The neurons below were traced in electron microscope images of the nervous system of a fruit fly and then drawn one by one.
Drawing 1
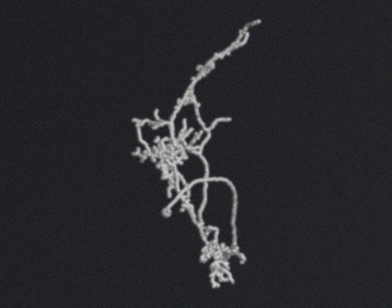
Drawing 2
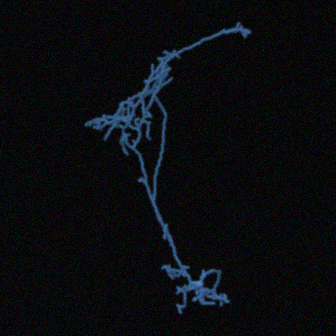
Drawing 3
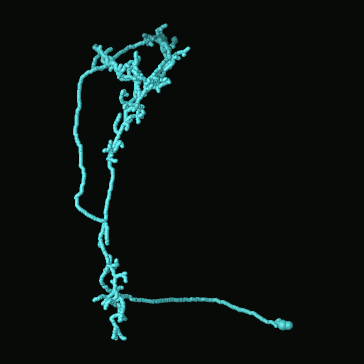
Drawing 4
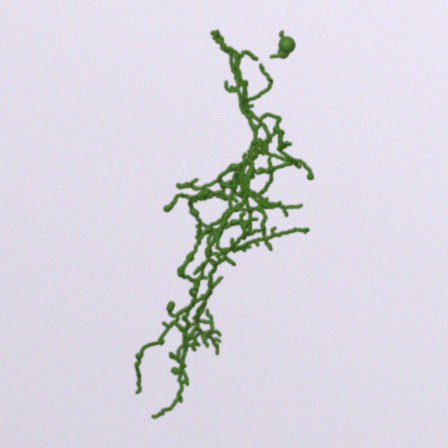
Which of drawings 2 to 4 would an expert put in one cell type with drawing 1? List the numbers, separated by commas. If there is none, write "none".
2, 3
